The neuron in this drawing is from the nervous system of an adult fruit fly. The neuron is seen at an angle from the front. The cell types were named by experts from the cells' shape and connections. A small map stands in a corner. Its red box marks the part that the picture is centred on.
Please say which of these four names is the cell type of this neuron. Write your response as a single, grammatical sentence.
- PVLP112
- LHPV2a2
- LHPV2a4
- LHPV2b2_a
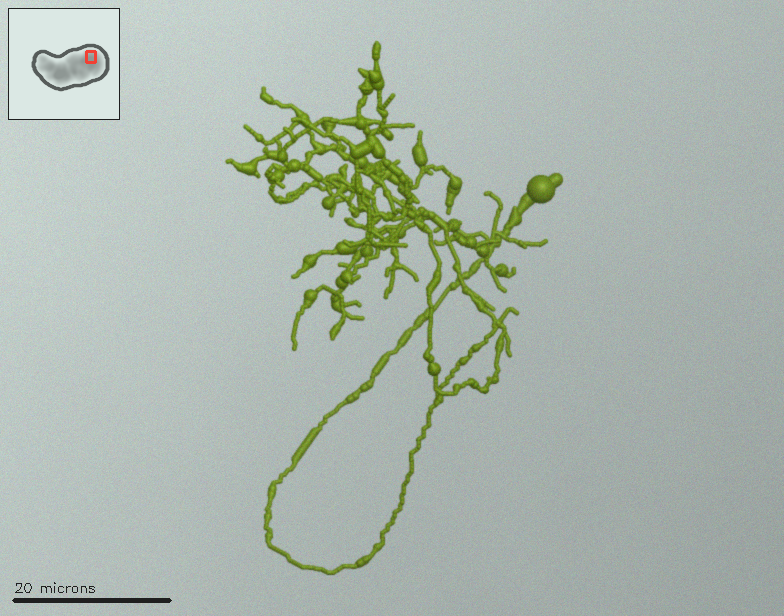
As its cell type, this neuron has LHPV2a2.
